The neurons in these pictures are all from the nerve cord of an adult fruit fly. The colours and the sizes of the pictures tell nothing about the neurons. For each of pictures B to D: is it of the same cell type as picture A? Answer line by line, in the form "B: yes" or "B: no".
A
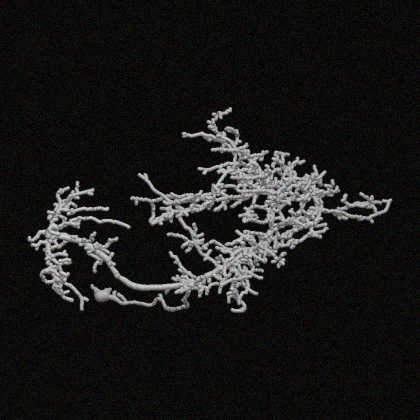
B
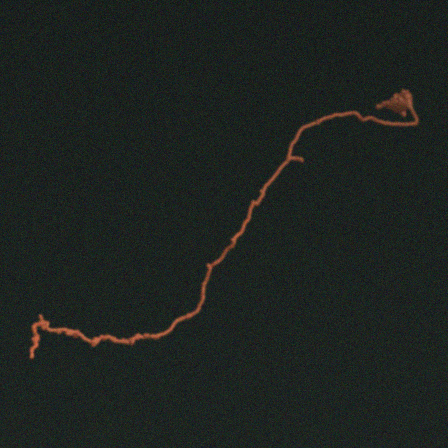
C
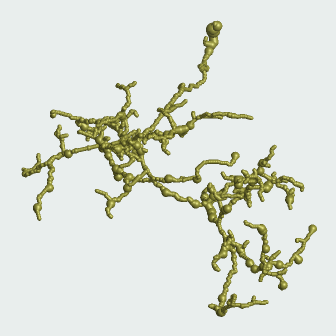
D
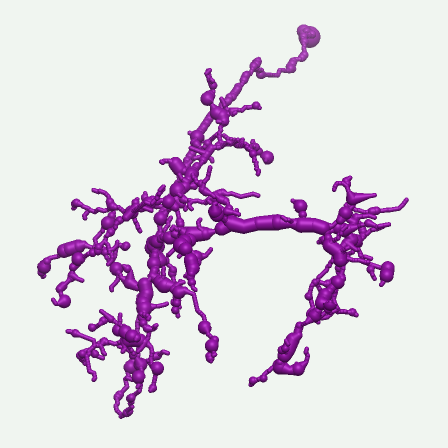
B: no
C: no
D: no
